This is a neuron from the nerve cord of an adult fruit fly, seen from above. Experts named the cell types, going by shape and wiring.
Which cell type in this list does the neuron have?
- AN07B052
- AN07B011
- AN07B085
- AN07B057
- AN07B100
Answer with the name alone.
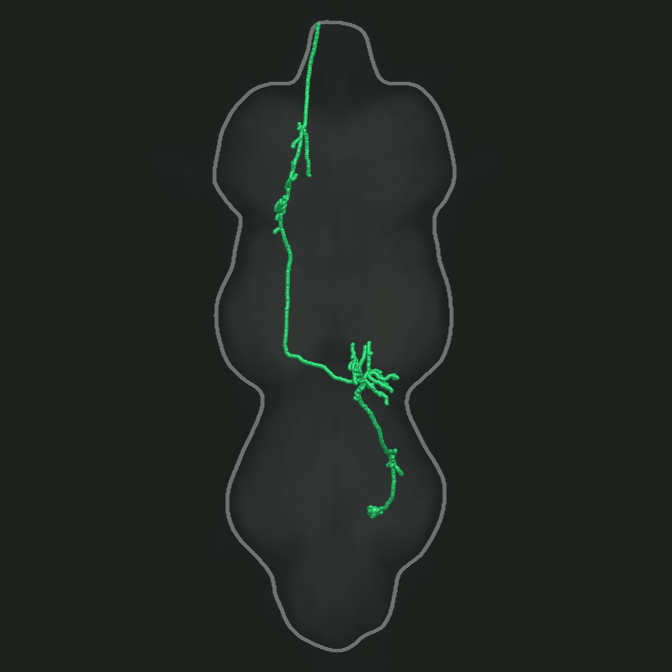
AN07B085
